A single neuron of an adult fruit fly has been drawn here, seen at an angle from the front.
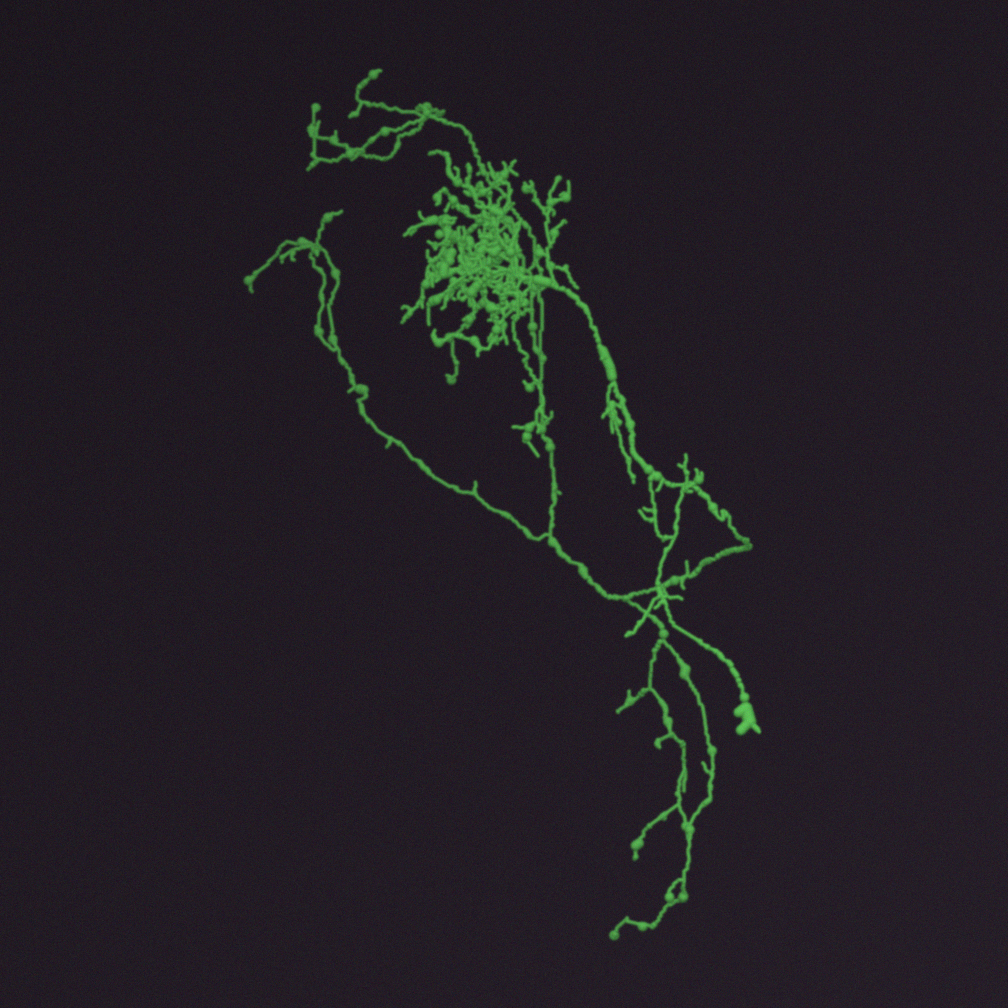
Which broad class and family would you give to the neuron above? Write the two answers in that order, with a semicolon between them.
optic-lobe intrinsic neuron; LOLP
